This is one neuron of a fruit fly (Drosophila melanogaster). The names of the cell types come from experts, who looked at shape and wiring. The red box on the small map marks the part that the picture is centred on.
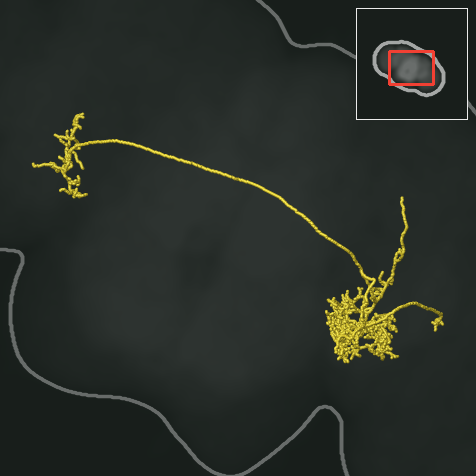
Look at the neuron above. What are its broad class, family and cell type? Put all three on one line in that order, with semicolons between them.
central-brain intrinsic neuron; hemilineage VLPl&d1_lateral; AVLP262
